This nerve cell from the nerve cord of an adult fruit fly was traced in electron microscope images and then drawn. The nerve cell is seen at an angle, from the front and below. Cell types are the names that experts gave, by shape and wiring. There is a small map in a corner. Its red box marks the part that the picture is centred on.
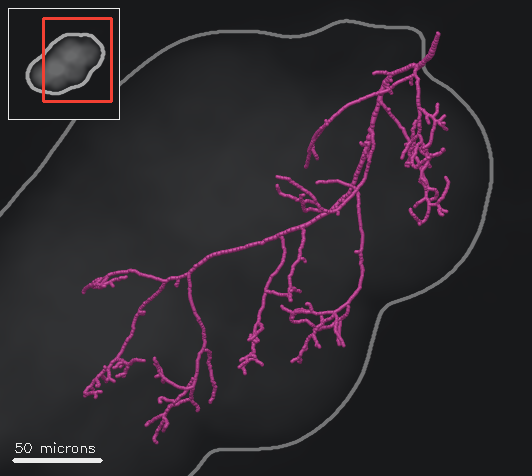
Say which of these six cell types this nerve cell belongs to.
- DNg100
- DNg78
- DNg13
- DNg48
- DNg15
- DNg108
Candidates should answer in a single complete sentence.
This nerve cell has been assigned cell type DNg108.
